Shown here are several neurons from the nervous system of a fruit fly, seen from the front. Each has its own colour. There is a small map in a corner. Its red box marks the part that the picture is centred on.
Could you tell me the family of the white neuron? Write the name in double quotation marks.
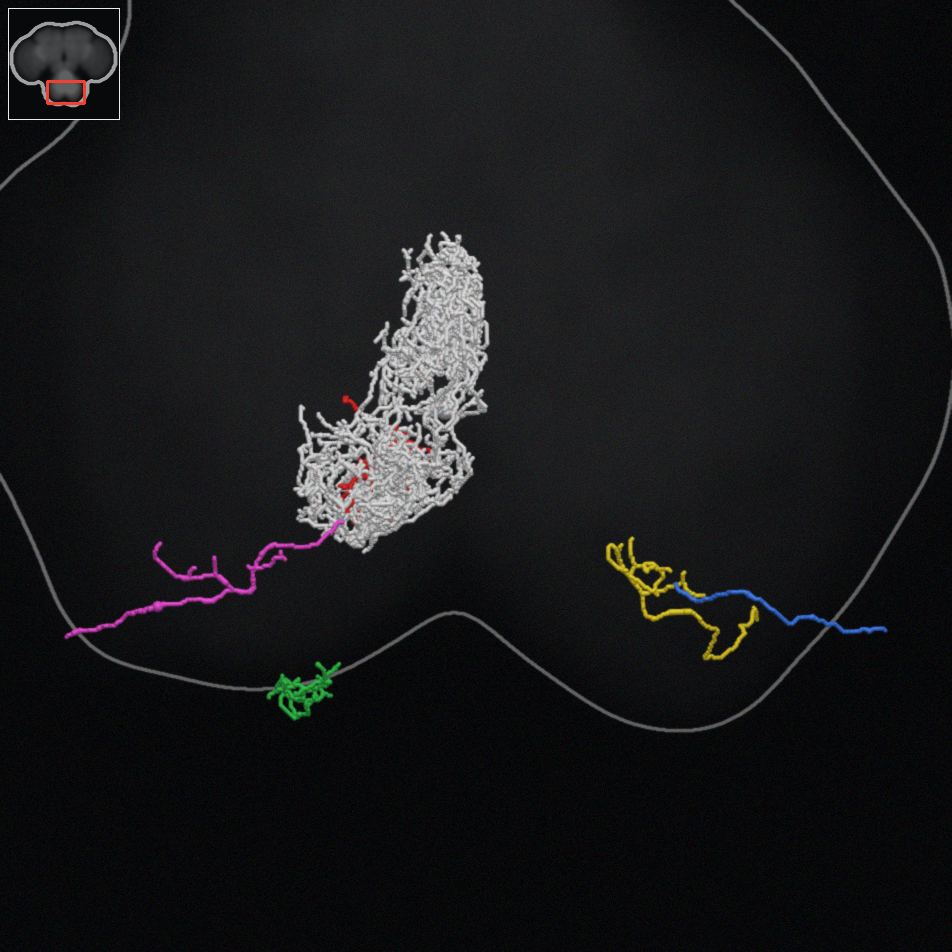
"hemilineage 01B"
